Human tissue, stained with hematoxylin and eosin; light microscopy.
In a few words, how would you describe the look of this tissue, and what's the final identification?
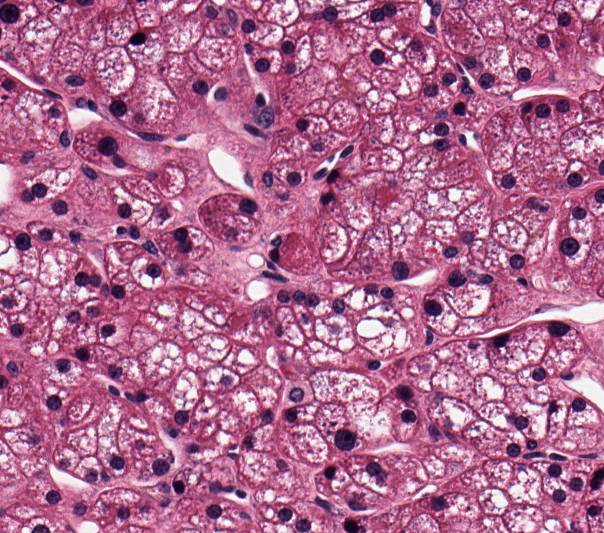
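Cells are packed in nests and short cords throughout the field, separated by thin vascular channels. Most have abundant pale cytoplasm filled with many small clear vacuoles. The channels are narrow and slit-like, lined by flattened endothelial cells with elongated nuclei. Connective tissue stroma between the cell groups is scant. This tissue is the adrenal gland.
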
